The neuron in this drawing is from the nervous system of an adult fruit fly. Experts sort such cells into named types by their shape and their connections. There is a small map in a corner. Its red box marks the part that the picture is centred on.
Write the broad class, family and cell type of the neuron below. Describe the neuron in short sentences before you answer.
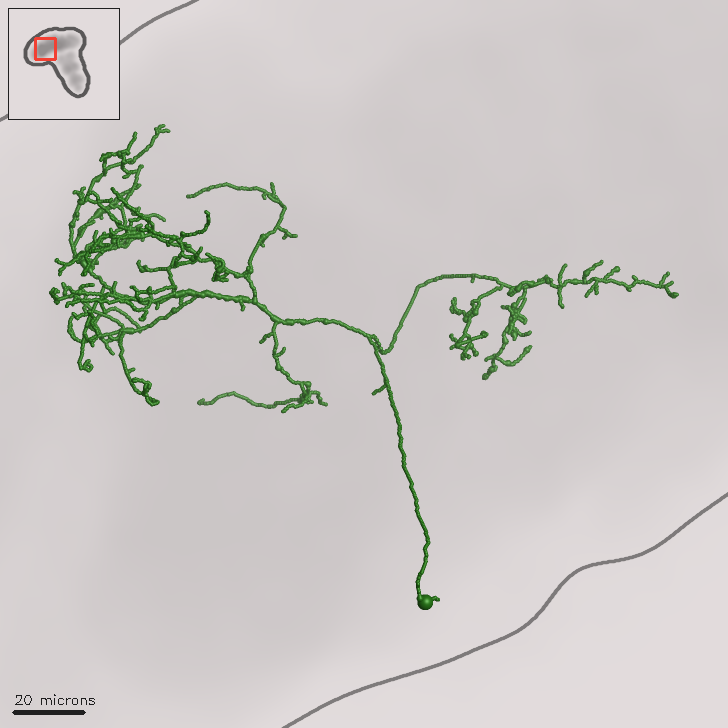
The cell body is at the bottom of the picture. From left to right in the picture it spans about 180 microns. Dozens of branch ends can be seen. This is a central-brain intrinsic neuron. The family is hemilineage DL1_ventral. Its cell type is AVLP523.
